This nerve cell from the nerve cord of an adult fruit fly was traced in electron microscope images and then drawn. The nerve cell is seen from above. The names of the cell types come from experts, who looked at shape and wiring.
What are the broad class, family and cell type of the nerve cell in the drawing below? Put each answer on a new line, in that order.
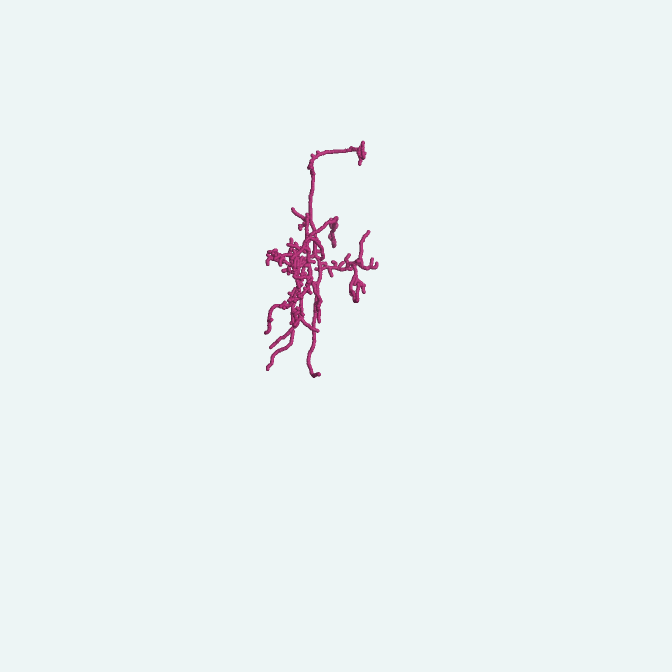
nerve-cord intrinsic neuron
hemilineage 02A
IN02A026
